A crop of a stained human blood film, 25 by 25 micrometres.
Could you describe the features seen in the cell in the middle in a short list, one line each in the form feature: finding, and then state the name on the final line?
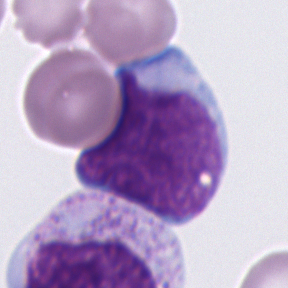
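Nucleus: fills most of the cell; irregular, angular outline
Chromatin: finely stippled, not in coarse dense blocks
Cytoplasm: narrow rim, widest at the upper right
Colour: cytoplasm pale blue
Name: myeloblast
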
